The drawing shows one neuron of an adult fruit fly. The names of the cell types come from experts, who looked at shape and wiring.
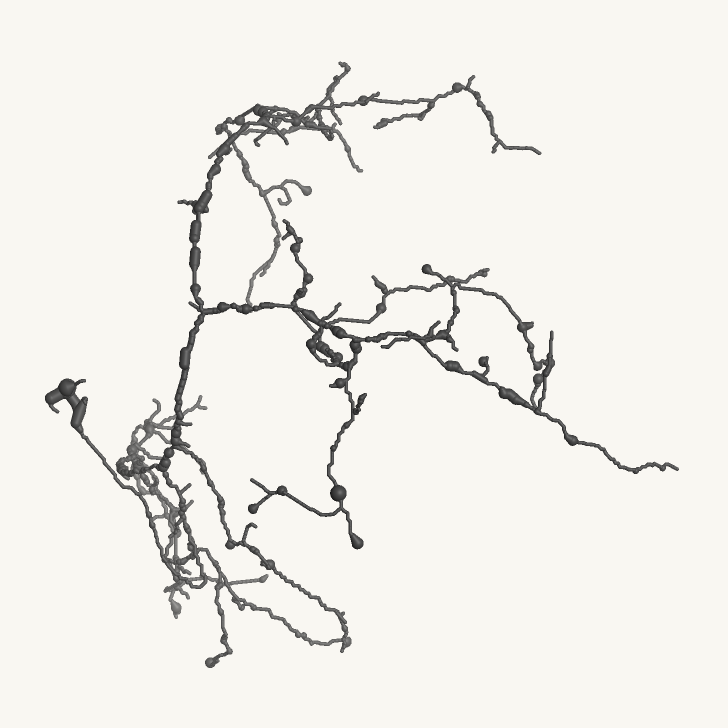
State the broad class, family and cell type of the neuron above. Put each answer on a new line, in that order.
nerve-cord intrinsic neuron
hemilineage 13A
IN13A047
